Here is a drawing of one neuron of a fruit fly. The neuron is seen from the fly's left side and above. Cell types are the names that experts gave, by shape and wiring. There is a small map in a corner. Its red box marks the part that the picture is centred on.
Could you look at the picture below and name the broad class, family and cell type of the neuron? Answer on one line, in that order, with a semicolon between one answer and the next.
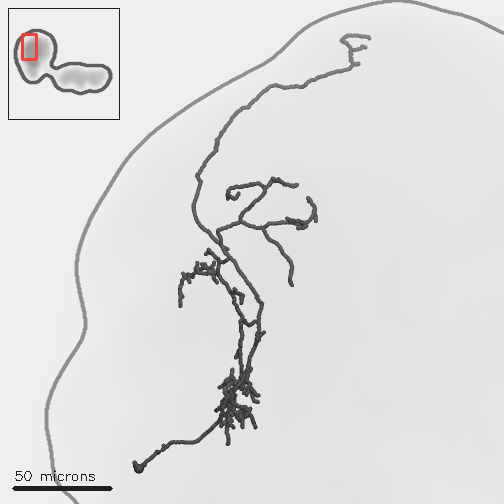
central-brain intrinsic neuron; hemilineage LHa1; SLP114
